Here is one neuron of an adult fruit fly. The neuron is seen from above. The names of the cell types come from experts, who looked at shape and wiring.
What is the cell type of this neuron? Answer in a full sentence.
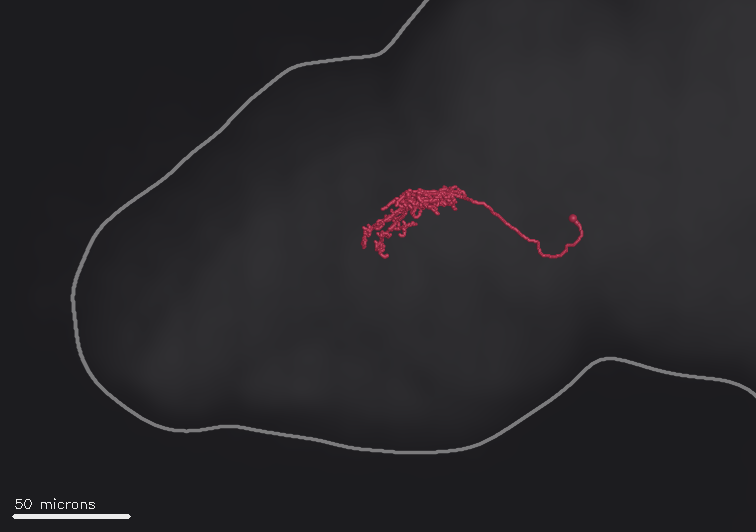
The cell type is Li14.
